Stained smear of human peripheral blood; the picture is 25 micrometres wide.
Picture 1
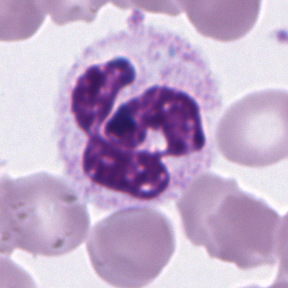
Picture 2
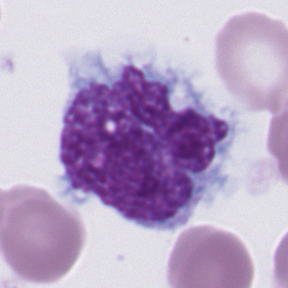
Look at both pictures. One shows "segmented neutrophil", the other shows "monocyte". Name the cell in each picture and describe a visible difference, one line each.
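In picture 1 we see a segmented neutrophil: Fine lilac-pink granules are scattered through the cytoplasm.
In picture 2 we see a monocyte: No granules are seen in the cytoplasm.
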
